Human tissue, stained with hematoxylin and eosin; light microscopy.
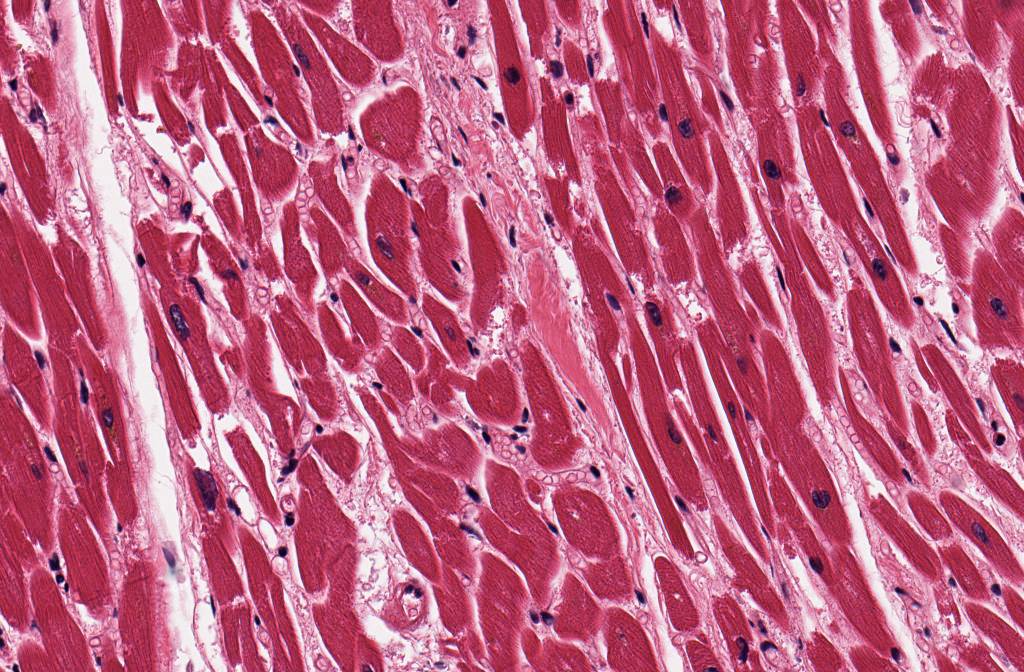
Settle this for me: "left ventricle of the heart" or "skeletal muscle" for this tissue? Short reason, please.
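This is left ventricle of the heart.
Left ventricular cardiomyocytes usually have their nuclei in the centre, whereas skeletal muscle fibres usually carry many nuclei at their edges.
Here each fibre holds a single oval dark purple nucleus placed centrally. Deep red-pink cytoplasm shows faint cross striations in places, and thin pale connective tissue strands separate the closely packed fibres.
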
